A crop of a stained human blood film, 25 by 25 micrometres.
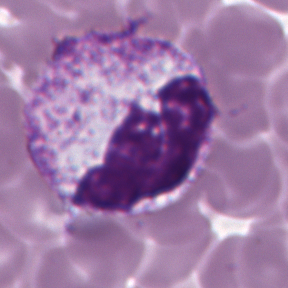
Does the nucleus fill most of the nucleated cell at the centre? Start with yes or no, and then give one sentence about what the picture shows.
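No. The cytoplasm is abundant and pale, filling the upper and left part of the cell.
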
